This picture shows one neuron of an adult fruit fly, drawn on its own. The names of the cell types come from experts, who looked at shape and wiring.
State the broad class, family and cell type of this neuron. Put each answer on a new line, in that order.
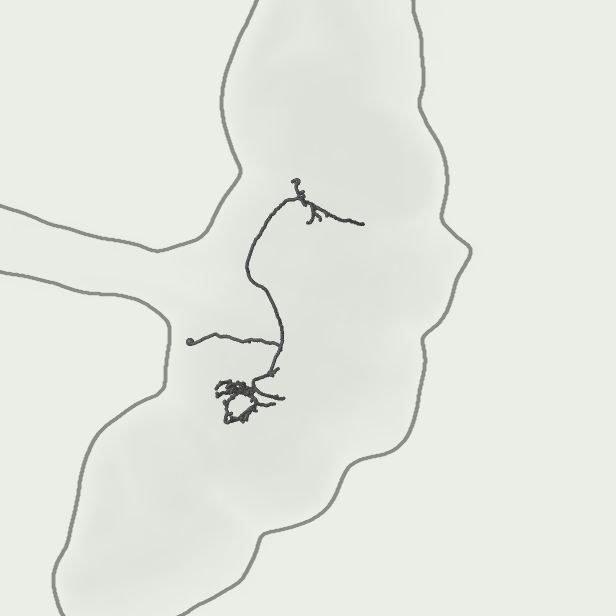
central-brain intrinsic neuron
hemilineage DM6_central1
CB2081_a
